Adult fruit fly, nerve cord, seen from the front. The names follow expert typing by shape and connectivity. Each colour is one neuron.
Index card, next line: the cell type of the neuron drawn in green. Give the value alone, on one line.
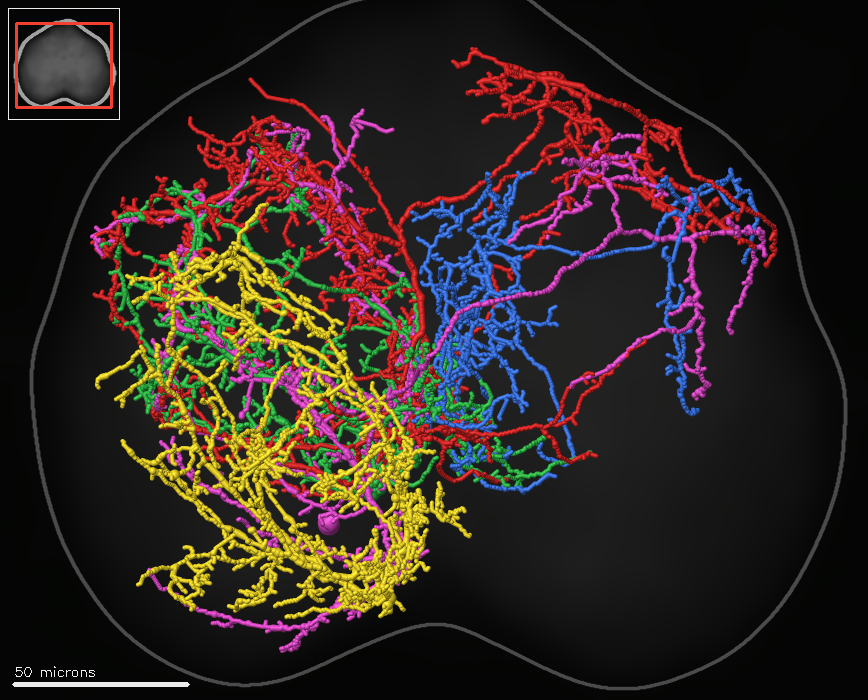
IN04B005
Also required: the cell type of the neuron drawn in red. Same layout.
INXXX035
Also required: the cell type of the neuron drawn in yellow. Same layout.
IN04B008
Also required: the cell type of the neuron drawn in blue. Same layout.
IN04B064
